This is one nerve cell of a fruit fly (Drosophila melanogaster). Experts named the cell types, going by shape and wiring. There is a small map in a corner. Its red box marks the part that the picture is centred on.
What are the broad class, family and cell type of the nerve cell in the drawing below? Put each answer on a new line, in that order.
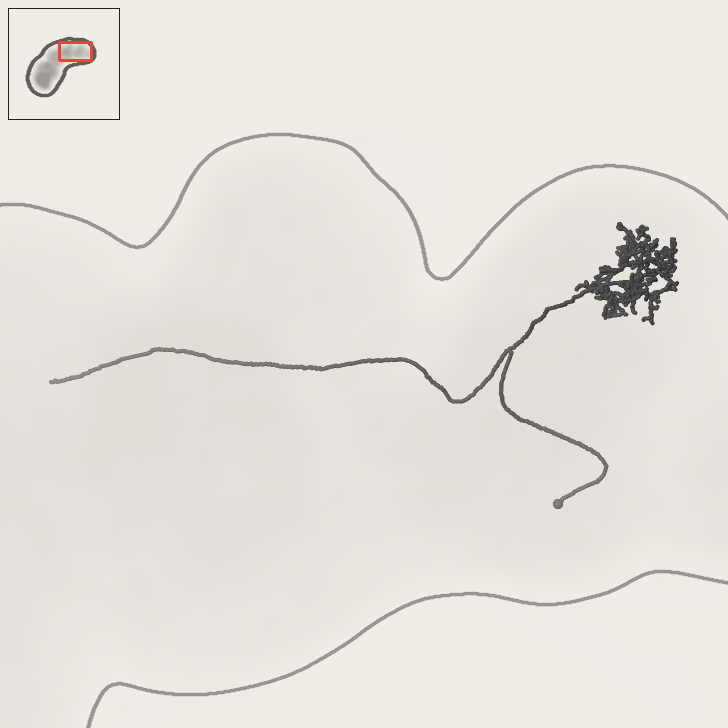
nerve-cord intrinsic neuron
hemilineage 23B
IN23B081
